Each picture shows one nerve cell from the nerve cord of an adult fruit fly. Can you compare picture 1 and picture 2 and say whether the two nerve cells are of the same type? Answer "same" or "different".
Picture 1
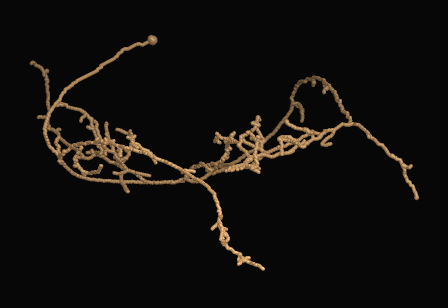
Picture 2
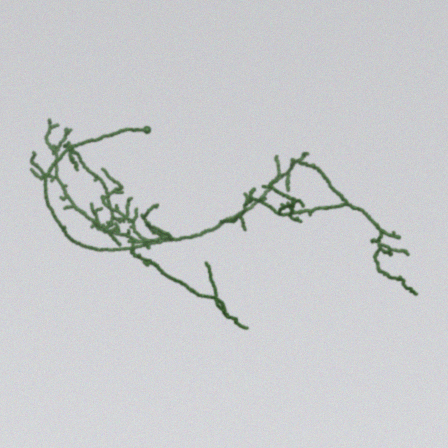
same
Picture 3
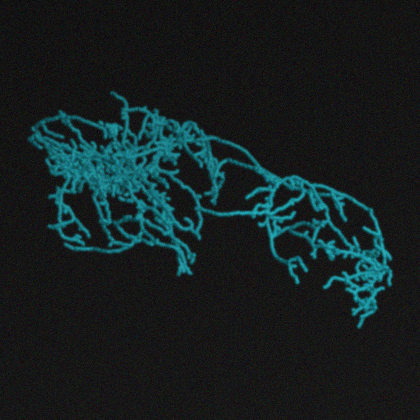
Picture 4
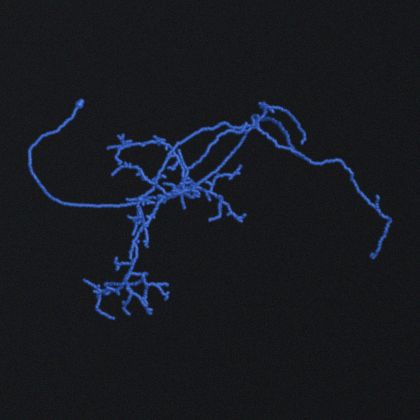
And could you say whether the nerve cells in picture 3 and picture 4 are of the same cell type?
different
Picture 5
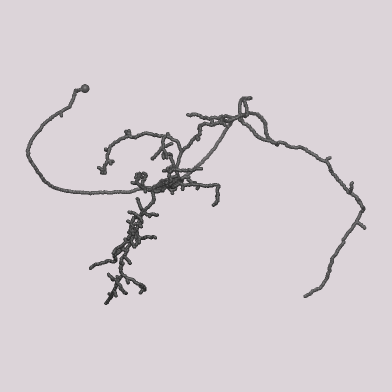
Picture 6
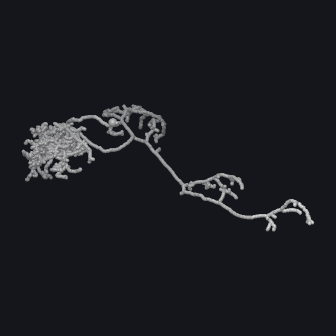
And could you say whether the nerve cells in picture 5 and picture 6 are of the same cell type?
different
